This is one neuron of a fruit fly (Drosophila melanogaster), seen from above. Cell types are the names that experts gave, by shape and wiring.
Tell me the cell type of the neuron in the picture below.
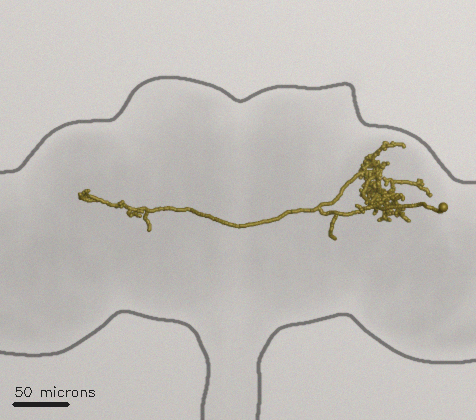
AVLP069_a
